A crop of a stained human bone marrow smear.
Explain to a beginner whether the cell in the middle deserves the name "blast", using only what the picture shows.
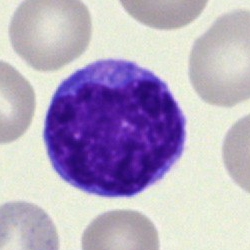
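The cell has a round, smooth outline, and its nucleus fills nearly the whole of it. The cytoplasm is blue and forms only a thin rim around the nucleus. No granules are visible in the cytoplasm, and no vacuoles are seen anywhere in the cell.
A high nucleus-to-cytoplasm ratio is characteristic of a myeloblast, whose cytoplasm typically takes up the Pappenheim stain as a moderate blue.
The large nucleus with its thin blue rim of cytoplasm therefore speaks for blast.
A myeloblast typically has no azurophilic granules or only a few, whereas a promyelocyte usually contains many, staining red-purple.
The absence of visible granules thus counts for blast and against promyelocyte. Conclusion: the name blast fits this cell.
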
